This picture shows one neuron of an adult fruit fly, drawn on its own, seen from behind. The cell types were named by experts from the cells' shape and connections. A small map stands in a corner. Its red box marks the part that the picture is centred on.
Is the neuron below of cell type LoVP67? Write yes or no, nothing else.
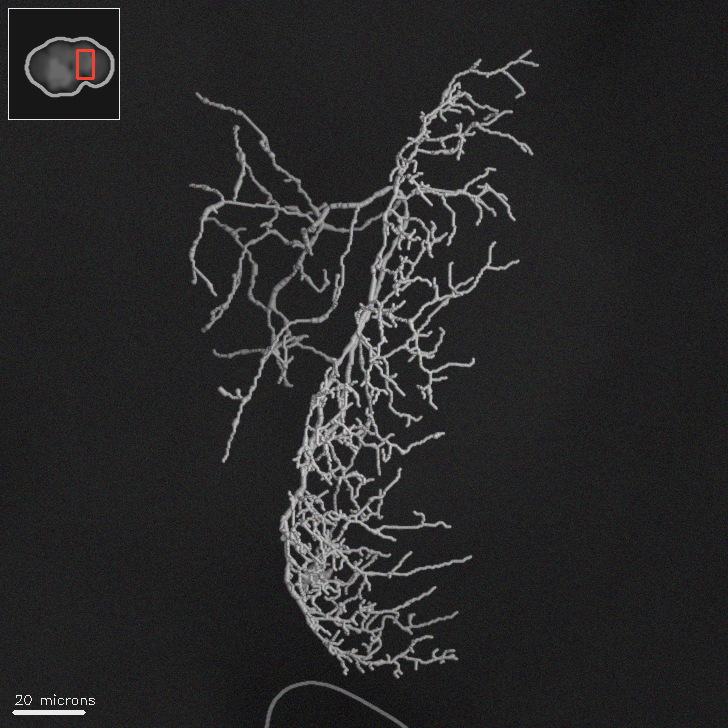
no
